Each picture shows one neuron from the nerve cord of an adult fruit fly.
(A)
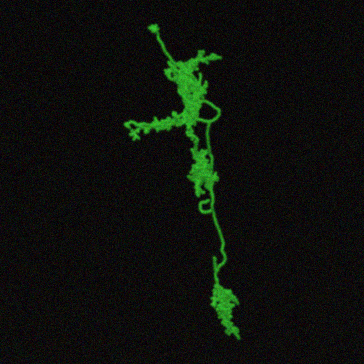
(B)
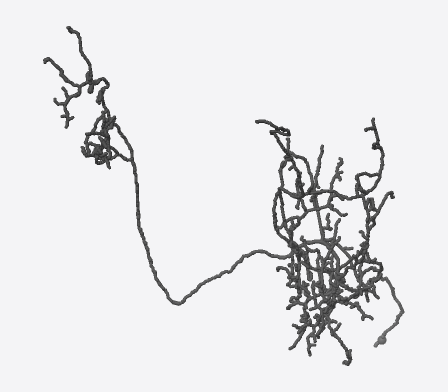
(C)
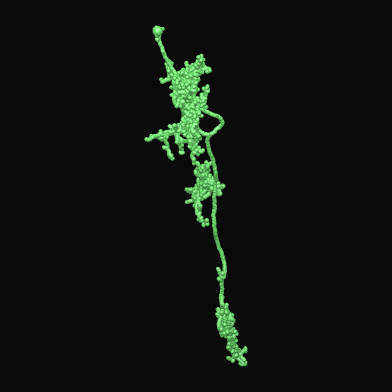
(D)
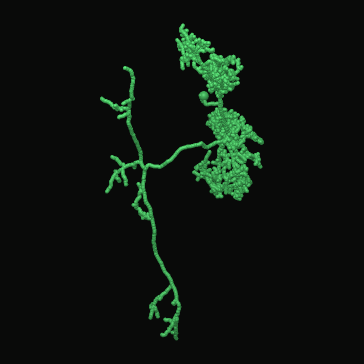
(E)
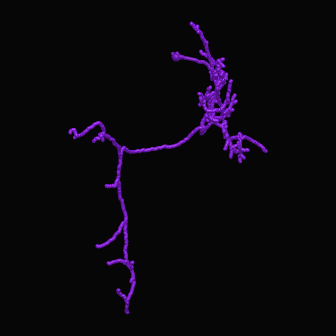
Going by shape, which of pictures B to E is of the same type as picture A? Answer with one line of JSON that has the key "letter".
{"letter": "C"}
